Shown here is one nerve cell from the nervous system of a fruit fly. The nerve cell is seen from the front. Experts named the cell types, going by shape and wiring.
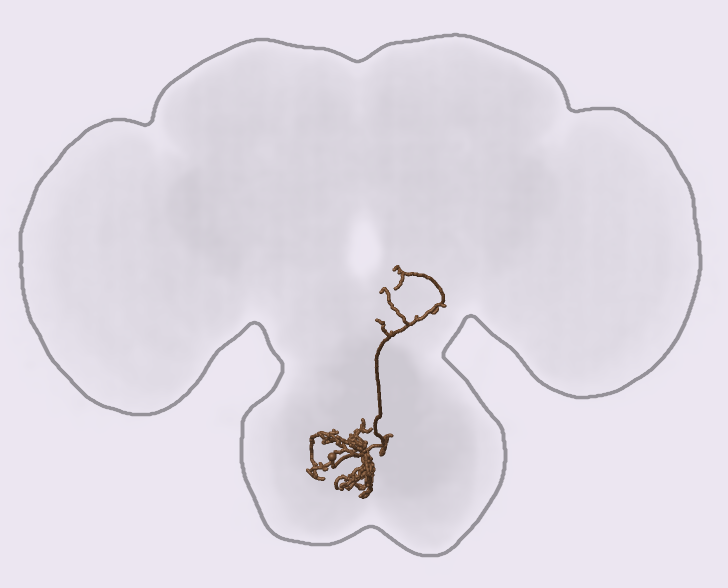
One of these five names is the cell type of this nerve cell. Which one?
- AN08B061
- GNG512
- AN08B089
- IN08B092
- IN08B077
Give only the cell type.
AN08B089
